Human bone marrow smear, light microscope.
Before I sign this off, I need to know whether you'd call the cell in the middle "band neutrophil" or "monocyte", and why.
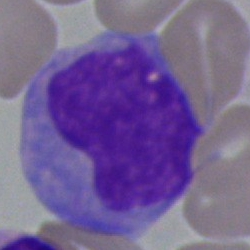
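This is a monocyte. The chromatin is deep purple, with a fine, mottled texture.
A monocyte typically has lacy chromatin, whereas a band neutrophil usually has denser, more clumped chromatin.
That fine texture matches the monocyte pattern rather than the clumped one. The nucleus has a notch cut into its lower left side. Pale blue cytoplasm is widest on the left and lower side of the nucleus.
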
